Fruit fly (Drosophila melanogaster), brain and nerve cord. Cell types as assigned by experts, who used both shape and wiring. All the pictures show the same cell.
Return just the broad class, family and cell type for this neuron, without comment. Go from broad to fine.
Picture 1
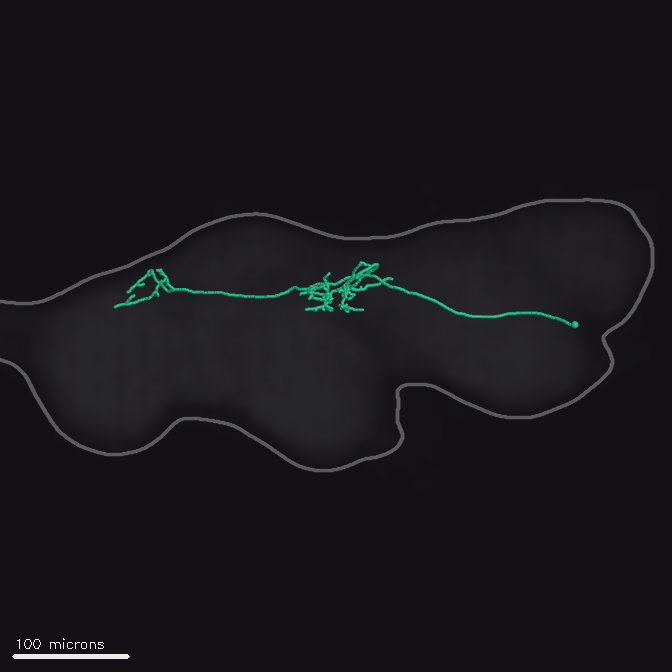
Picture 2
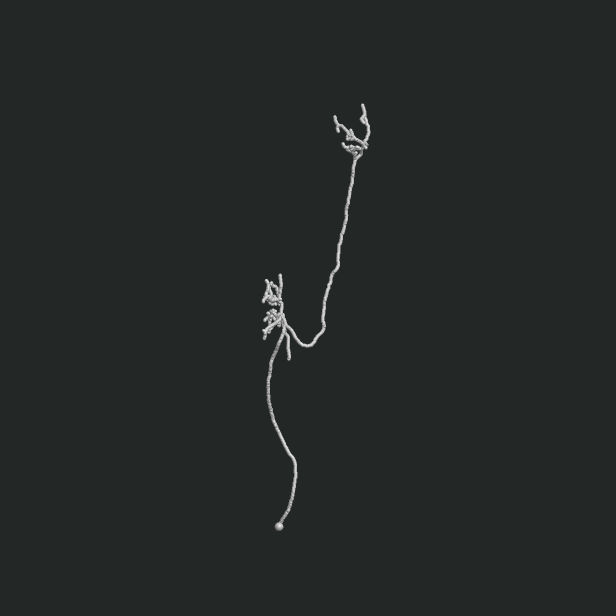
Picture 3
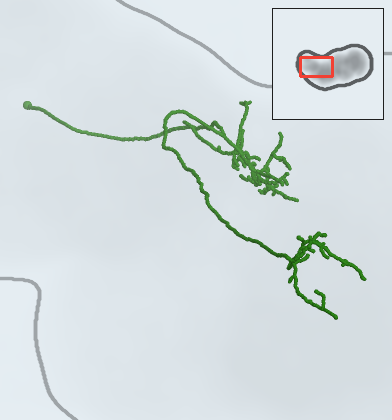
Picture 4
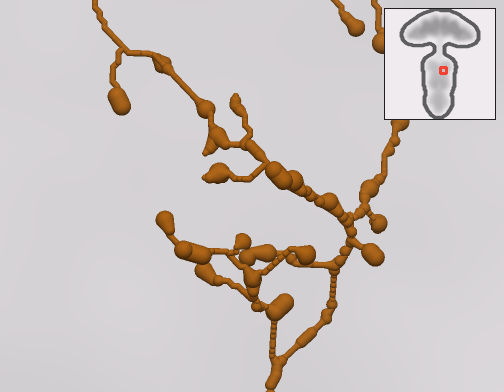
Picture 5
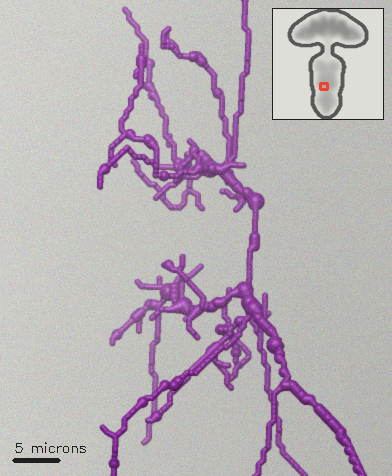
nerve-cord intrinsic neuron; hemilineage 06A; IN06A083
